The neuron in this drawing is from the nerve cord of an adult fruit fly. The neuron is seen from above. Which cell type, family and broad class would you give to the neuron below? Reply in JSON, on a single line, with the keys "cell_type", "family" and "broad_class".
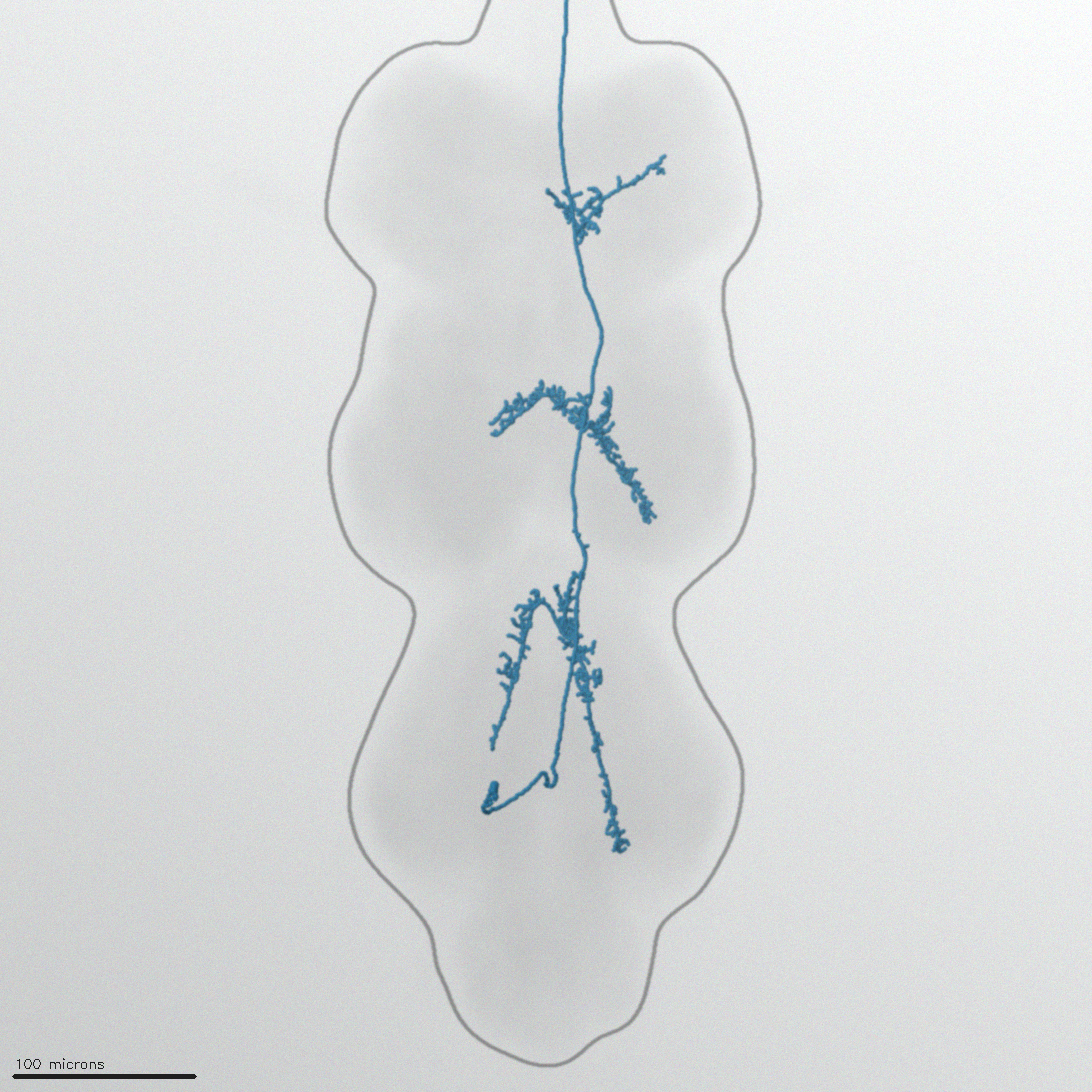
{"cell_type": "AN08B018", "family": "hemilineage 08B", "broad_class": "ascending neuron"}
